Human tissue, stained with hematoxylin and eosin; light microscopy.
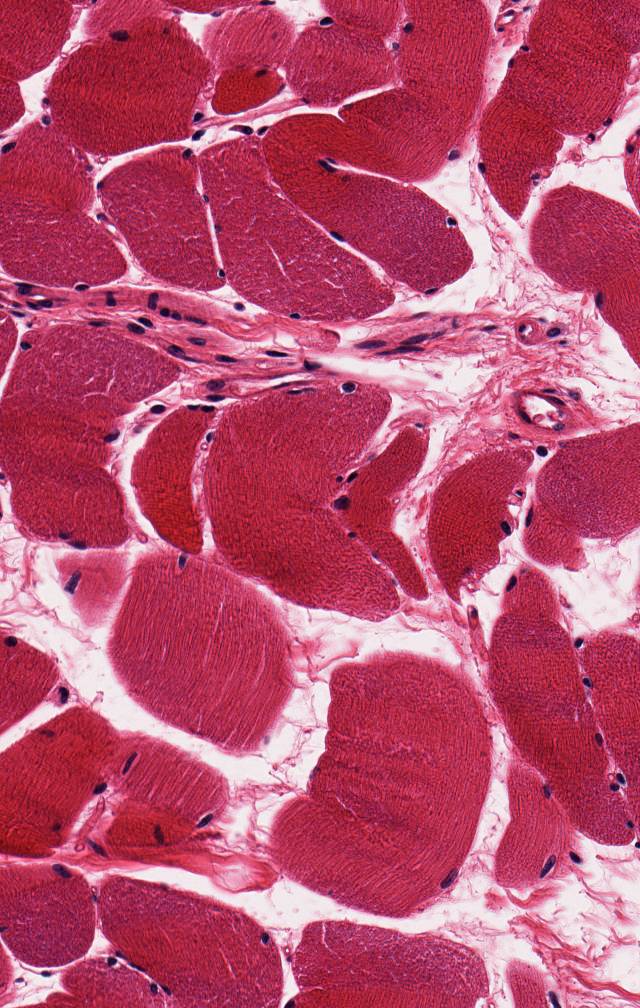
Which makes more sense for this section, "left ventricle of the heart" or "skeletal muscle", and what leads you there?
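Skeletal muscle. Deciding point: fibre nuclei are small, dark, flattened and lie at the fibre edges.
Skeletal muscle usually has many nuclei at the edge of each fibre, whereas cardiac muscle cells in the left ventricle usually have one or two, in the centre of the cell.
Also seen: rounded to polygonal fibres of widely varying size; a horizontal fibrous band with spindle-shaped nuclei across the upper third; a small open vessel in connective tissue right of centre, upper half.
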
